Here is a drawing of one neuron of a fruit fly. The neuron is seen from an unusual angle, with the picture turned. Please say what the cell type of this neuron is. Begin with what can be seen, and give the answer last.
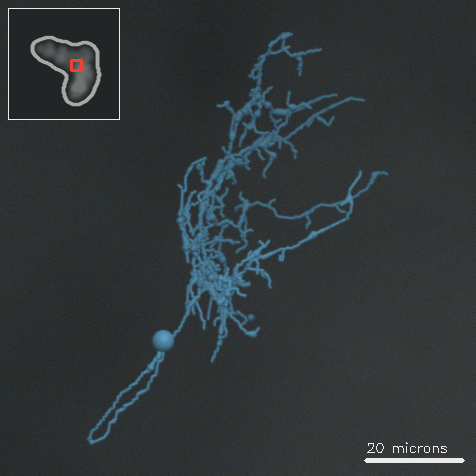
By the scale bar it is about 85 microns tall in this view. Dozens of branch ends can be seen. It is a central-brain intrinsic neuron. Its cell type is CB1160.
